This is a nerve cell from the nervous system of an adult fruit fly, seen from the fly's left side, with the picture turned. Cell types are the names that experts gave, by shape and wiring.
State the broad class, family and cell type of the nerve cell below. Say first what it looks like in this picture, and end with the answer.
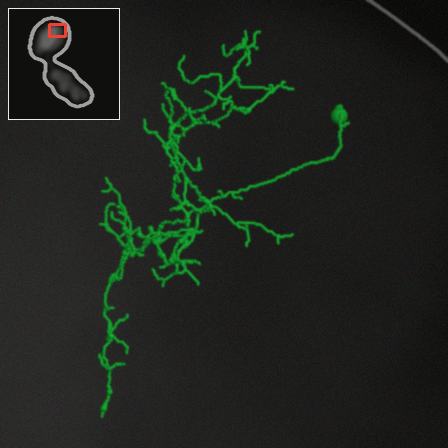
The cell body can be seen at the upper right of the picture. Dozens of branch ends can be seen. It is a central-brain intrinsic neuron. Its family is hemilineage SMPp&v1_posterior. It is of cell type CB1603.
